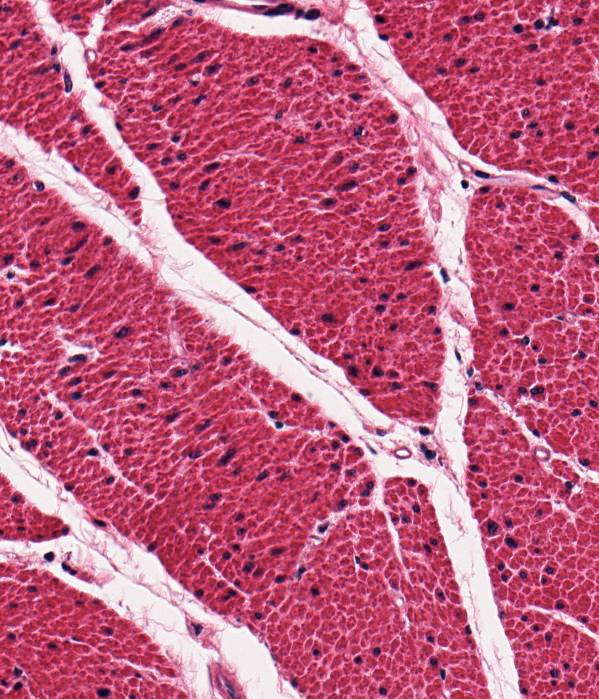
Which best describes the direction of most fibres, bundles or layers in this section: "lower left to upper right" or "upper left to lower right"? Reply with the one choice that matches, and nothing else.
Upper left to lower right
